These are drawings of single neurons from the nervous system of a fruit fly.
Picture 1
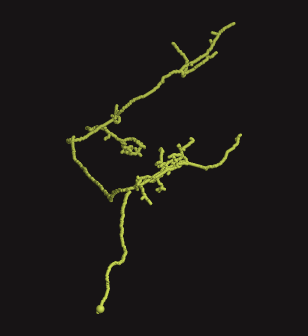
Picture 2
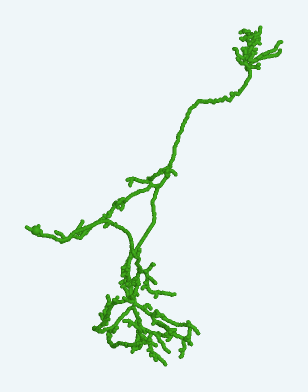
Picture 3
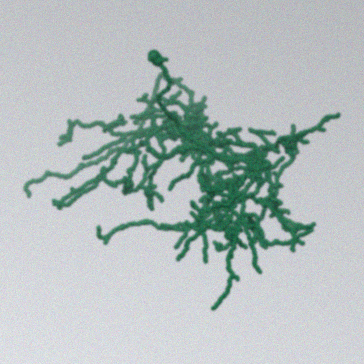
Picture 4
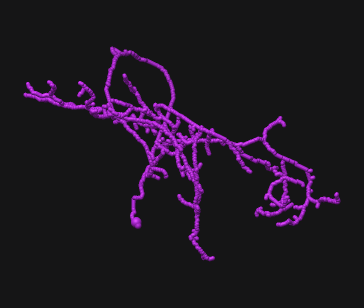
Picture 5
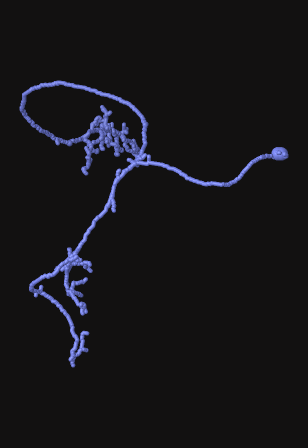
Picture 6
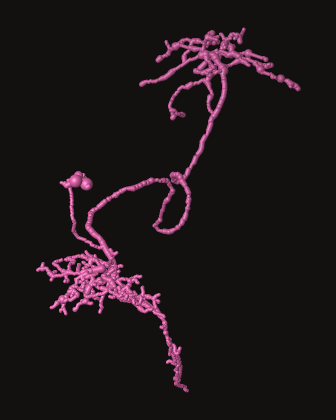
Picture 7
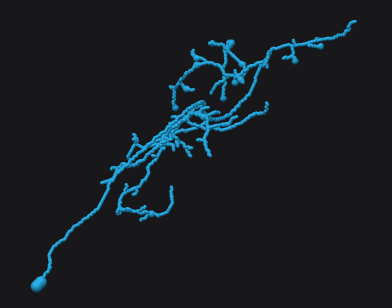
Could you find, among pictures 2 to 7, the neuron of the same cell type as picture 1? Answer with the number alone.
7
